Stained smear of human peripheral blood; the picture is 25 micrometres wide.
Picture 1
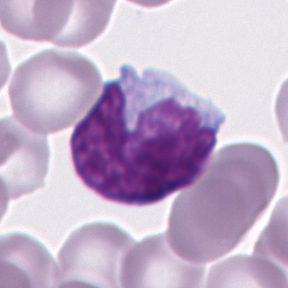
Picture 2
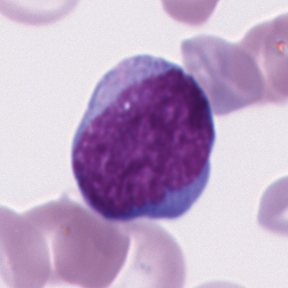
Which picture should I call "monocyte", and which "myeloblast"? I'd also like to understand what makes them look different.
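Picture 1 shows a monocyte; picture 2 shows a myeloblast. In the monocyte, the pale grey-blue cytoplasm lies chiefly along the upper edge of the cell, while on the lower and left sides the nucleus comes almost to the margin, with barely any cytoplasm between. The nucleus of the monocyte has a notch in its upper side, and the pale cytoplasm extends into it.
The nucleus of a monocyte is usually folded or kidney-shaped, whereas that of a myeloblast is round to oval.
The monocyte measures about 13 micrometres across, with a nucleus of about 13 by 11 micrometres filling about 70% of the cell's area. Its cytoplasm shows no distinct granules and no vacuoles, and red cells touch it at the upper left and lower right. The myeloblast has a smooth, roughly oval outline, and its nucleus measures about 14 by 11 micrometres. A tiny white dot lies in the upper part of that nucleus. The cytoplasm of the myeloblast is blue rather than pale grey-blue, deepest in tone at the lower right. No granules are visible in it, and a red cell touches the cell at its upper right.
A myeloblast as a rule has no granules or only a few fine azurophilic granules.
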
